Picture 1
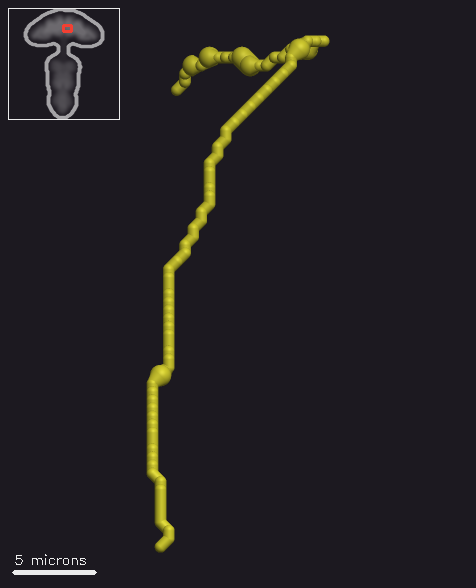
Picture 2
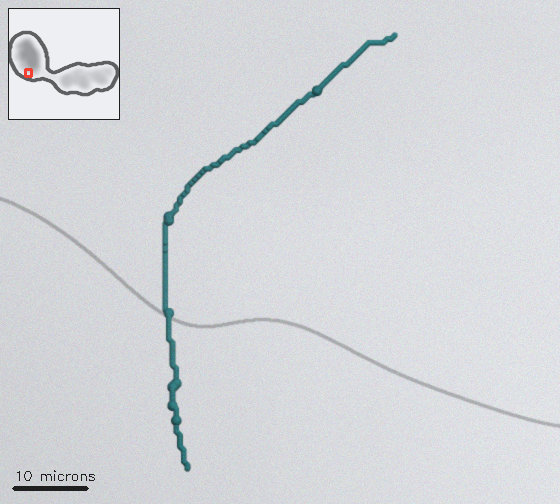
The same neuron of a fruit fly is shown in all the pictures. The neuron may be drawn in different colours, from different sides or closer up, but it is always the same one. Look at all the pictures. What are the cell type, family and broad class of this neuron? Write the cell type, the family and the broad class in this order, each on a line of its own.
BM_InOm
class mechanosensory
sensory neuron entering the brain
